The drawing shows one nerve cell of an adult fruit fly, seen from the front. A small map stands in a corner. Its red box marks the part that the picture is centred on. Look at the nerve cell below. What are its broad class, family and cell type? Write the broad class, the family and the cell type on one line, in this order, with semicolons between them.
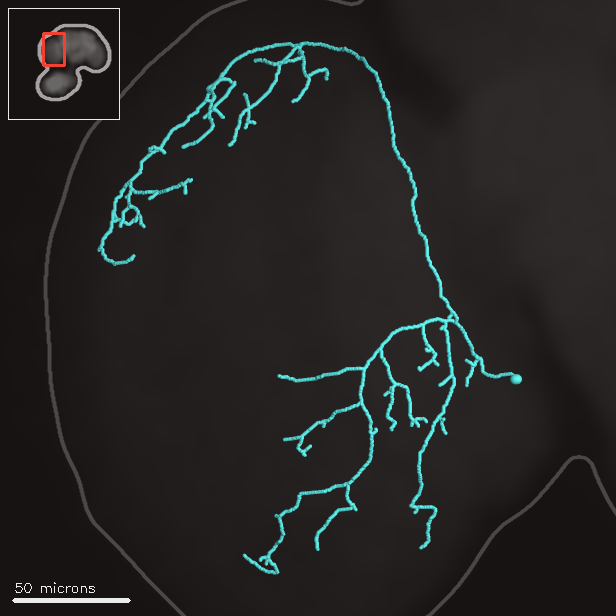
optic-lobe intrinsic neuron; Cm; Cm23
